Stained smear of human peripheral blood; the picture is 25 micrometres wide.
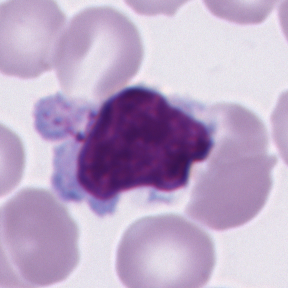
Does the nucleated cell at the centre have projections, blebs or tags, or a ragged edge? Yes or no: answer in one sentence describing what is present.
Yes, the cell's outline is ragged or frayed, or carries projections, blebs or tags.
